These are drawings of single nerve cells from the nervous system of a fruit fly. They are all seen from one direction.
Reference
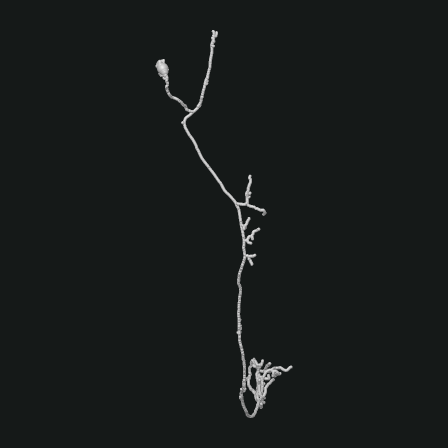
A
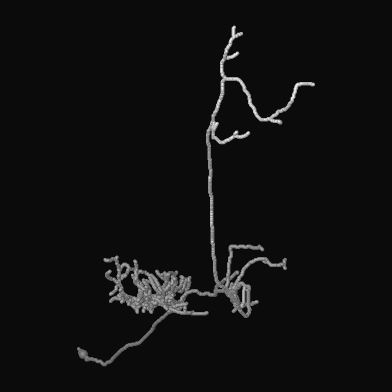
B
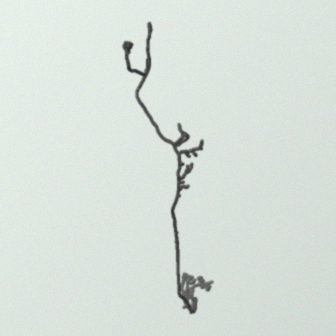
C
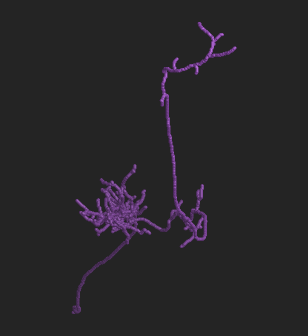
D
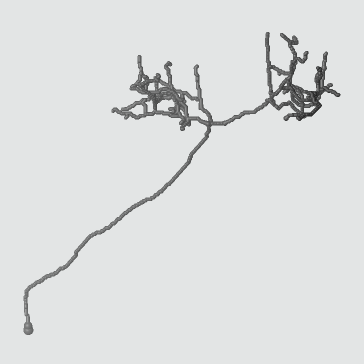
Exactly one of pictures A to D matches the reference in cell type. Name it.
Picture B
